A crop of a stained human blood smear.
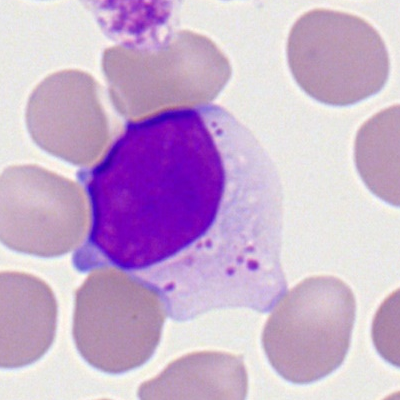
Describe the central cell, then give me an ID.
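Looking first at the nucleus, the chromatin stains a deep purple. The cytoplasm is a pale greyish lilac, and its rim is widest on the right side of the nucleus. I can make out a few scattered purple-red granules, mostly toward the lower right of the cytoplasm. So the central cell is a lymphocyte.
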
